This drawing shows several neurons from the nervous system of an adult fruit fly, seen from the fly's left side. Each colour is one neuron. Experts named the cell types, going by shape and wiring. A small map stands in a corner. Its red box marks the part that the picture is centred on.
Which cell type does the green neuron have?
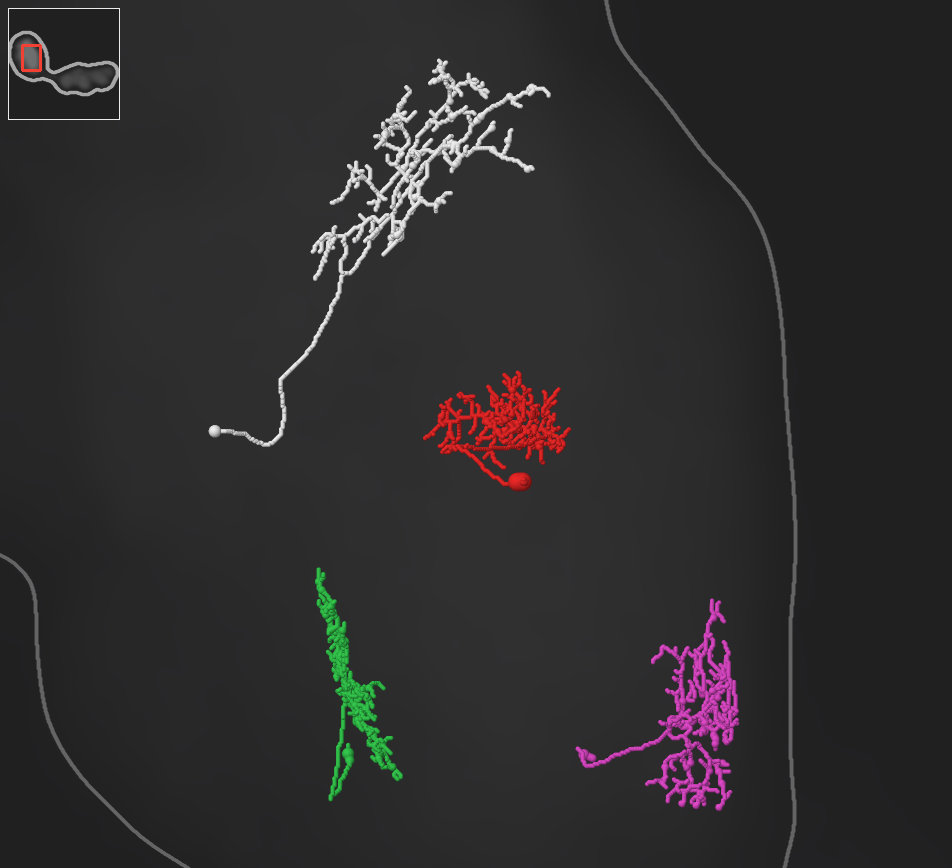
Cm9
